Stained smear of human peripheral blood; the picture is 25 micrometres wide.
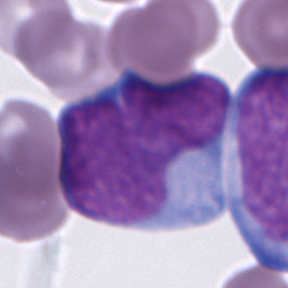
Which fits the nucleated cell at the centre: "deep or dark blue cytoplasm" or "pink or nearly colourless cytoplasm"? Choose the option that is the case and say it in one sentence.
It is a strong blue that the cytoplasm of this cell takes on.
